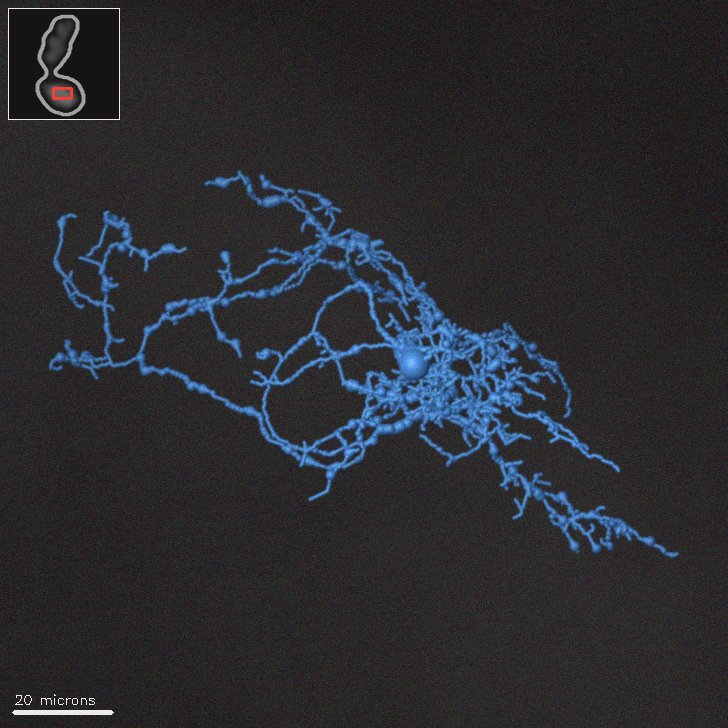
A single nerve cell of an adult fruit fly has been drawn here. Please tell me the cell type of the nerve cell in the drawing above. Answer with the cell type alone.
PLP149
